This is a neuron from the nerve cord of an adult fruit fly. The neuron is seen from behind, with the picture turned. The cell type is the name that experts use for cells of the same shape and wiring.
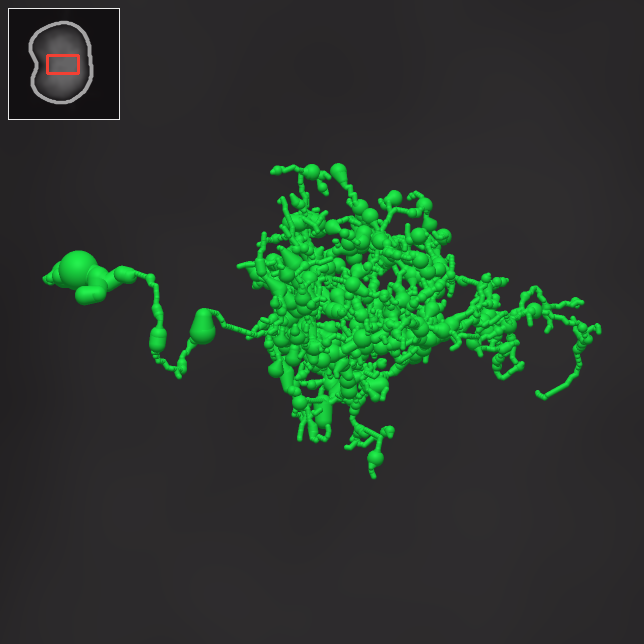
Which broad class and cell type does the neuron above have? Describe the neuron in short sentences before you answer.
The picture shows dozens of branch ends. In this view it is wider than it is tall. It is a nerve-cord intrinsic neuron. Its cell type is INXXX405.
